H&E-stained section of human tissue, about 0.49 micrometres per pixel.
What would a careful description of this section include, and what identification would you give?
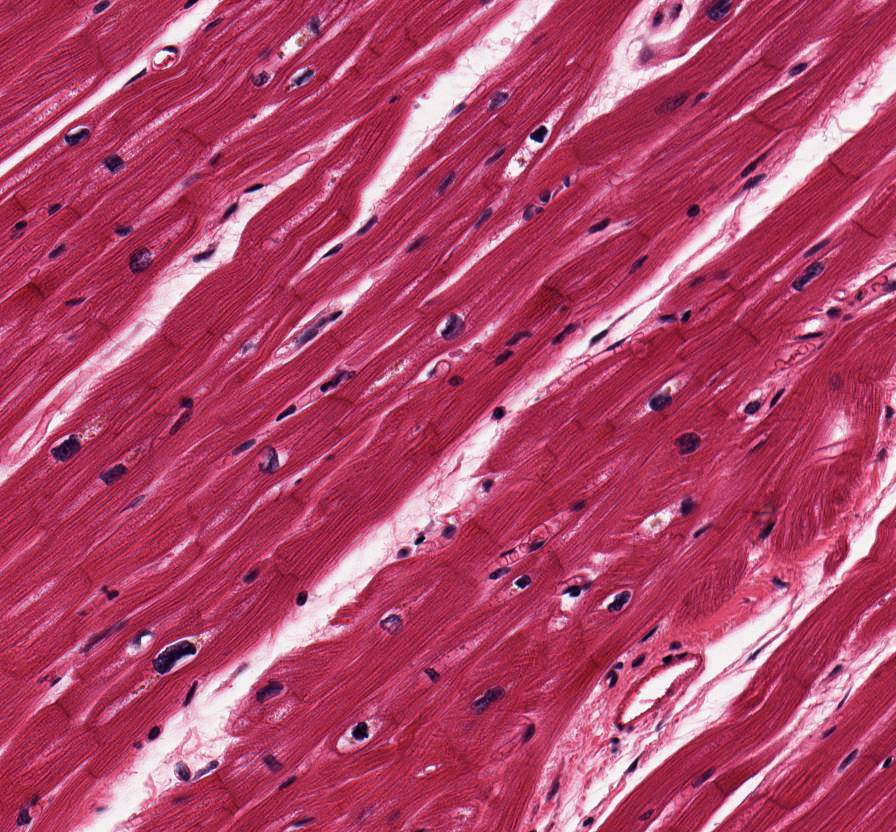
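Look first at the muscle fibres: they branch and join their neighbours. Each oval nucleus of the muscle cells sits centrally in its fibre. At the poles of some nuclei you can find pale zones holding fine golden-brown granules. Between fibres lies scant loose stroma with small dark elongated nuclei, and a small thin-walled vessel with an empty lumen sits lower right. This is the left ventricle of the heart.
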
